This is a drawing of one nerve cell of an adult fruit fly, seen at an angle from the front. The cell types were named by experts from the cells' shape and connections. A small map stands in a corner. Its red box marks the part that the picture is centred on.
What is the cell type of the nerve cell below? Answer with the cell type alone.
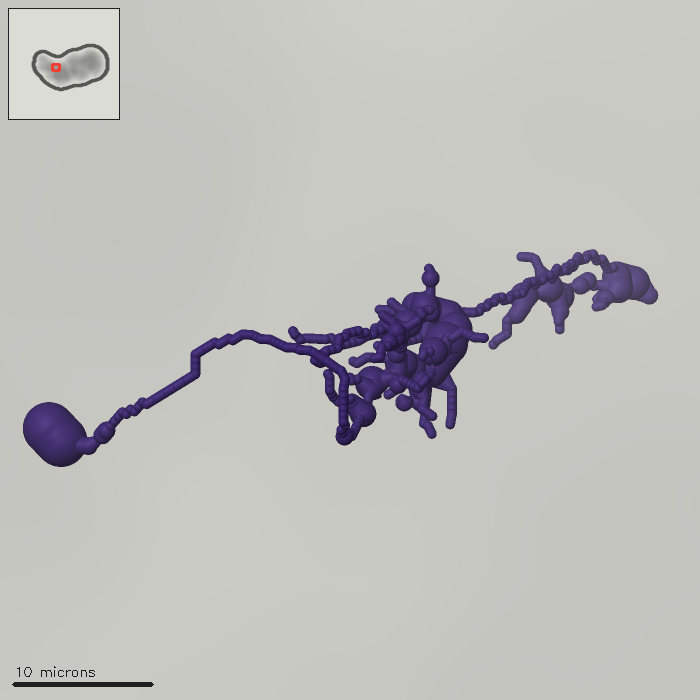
Mi9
